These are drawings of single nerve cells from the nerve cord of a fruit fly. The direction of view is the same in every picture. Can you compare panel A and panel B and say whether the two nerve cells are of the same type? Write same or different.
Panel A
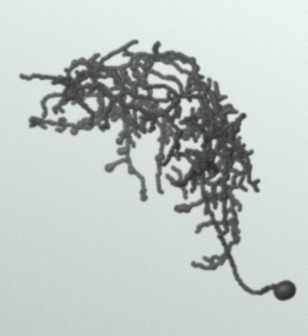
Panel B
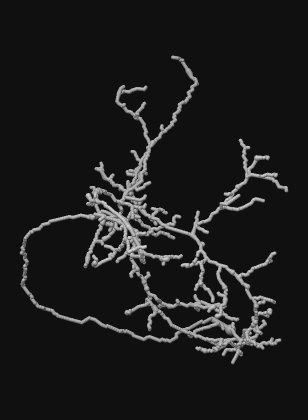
different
